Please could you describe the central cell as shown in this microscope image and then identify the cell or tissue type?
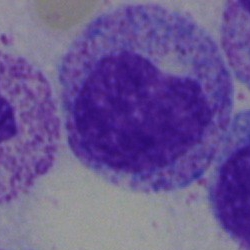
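Round outline on this one, and the nucleus has a notch on its upper right side. Its chromatin stains deep purple right through. Beside that notch, the cytoplasm has a paler area with fewer granules. It's a myelocyte.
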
